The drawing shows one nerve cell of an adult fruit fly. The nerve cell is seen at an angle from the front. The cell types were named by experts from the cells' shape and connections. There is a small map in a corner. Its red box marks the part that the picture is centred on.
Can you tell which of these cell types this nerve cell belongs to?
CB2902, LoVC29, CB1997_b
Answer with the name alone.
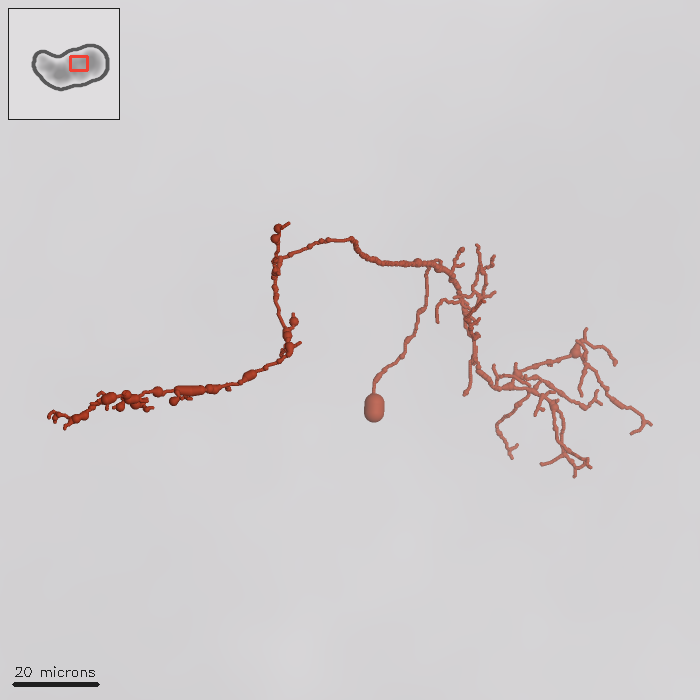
CB1997_b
